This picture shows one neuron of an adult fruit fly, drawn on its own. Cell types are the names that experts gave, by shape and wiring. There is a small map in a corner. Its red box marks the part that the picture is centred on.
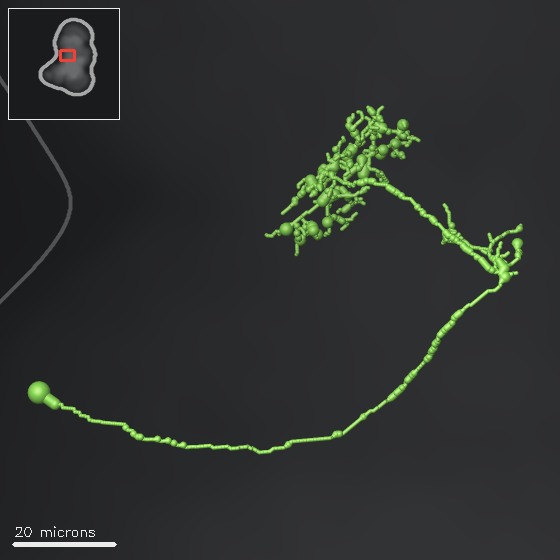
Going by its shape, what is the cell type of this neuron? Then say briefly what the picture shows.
Its cell type is vDeltaG. This is a central-brain intrinsic neuron. From left to right in the picture it spans about 95 microns. Dozens of branch ends can be seen.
